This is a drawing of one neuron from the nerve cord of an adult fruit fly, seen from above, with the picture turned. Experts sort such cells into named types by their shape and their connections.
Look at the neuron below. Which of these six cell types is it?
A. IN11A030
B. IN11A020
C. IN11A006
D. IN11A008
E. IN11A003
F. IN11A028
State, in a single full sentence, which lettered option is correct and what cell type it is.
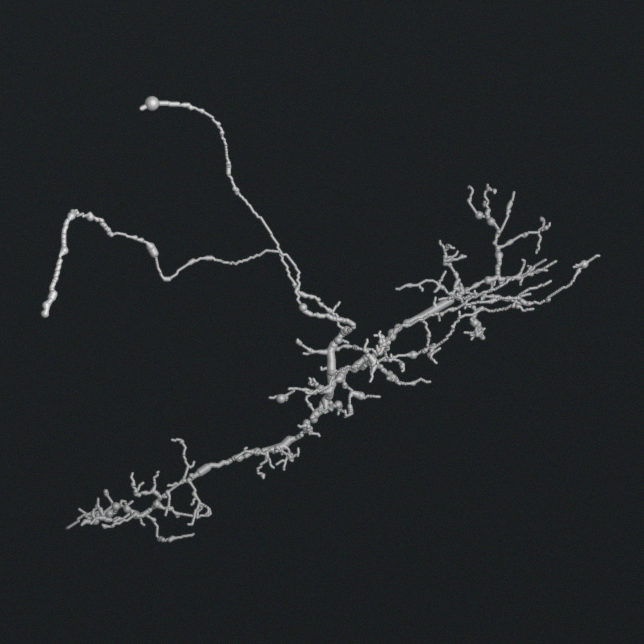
Option A names IN11A030, the type of cell that the neuron is.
